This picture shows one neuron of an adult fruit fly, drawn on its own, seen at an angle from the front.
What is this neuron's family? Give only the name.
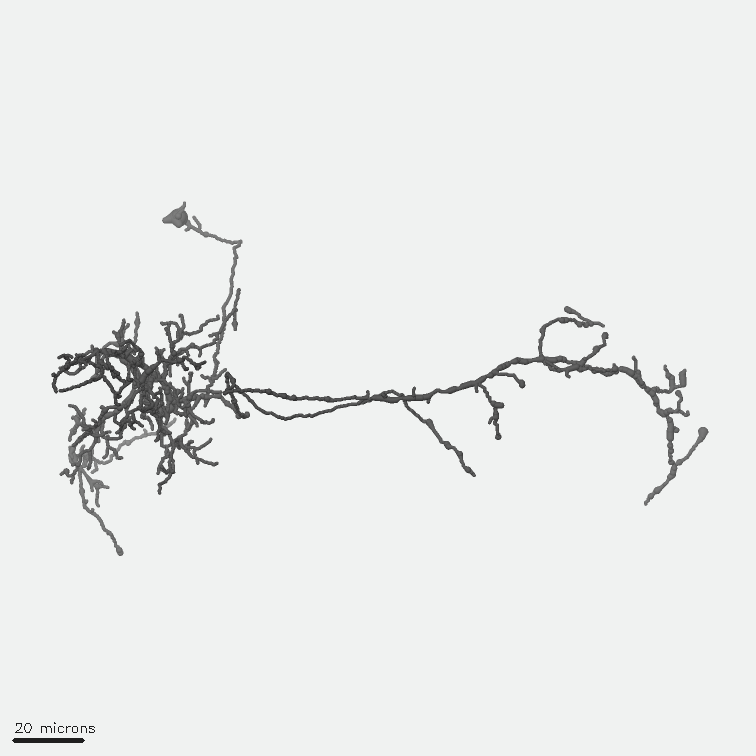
hemilineage 18B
